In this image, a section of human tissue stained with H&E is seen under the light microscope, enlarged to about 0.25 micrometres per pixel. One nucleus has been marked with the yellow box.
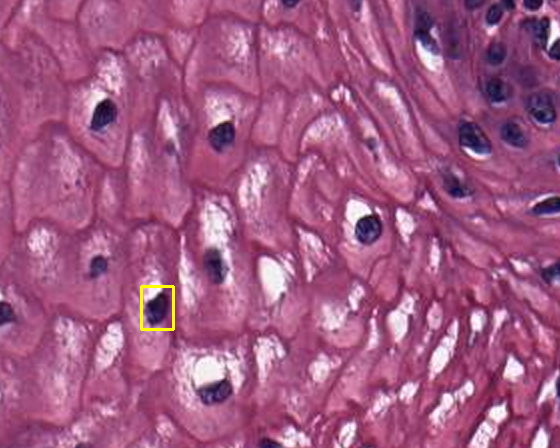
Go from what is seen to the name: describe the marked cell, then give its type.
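The nucleus is a single oval body, stained dark and fairly evenly throughout, with a smooth outline. A clear, unstained space lies directly against one side of the nucleus, forming a pale halo on that side. The cytoplasm is pink, abundant around the nucleus, and has a slightly mottled, uneven texture. The cell has an angular, polygonal outline with distinct borders that fit against those of neighbouring cells in a tightly packed, paving-stone-like sheet. It is a squamous epithelial cell.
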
